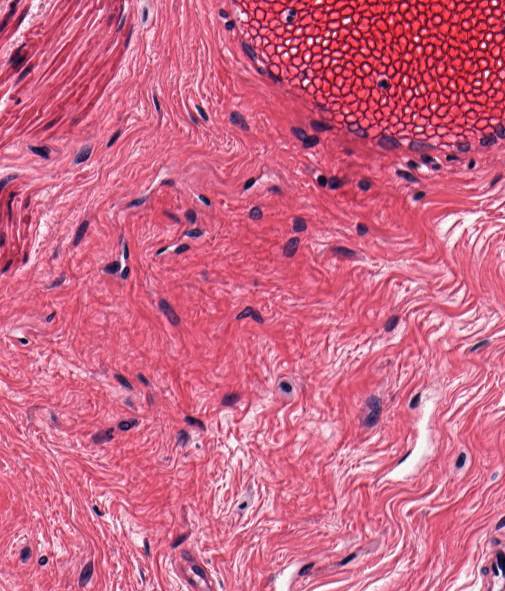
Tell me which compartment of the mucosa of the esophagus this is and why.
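What I'm looking at is loose connective tissue. Wavy pink collagen fibres run in many directions, with dark purple spindle-shaped and oval nuclei scattered singly between them.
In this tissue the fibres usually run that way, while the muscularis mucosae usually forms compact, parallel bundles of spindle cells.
A vessel packed with red blood cells sits upper right, and no epithelium shows.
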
